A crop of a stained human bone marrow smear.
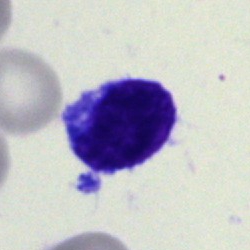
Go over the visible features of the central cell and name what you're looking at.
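The outline is roughly oval, with a slightly ragged edge. Almost the whole area stains a very deep purple-blue. A dark nuclear mass fills most of the cell, leaving only scant cytoplasm, and no nucleoli can be seen within it. Name: blast.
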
